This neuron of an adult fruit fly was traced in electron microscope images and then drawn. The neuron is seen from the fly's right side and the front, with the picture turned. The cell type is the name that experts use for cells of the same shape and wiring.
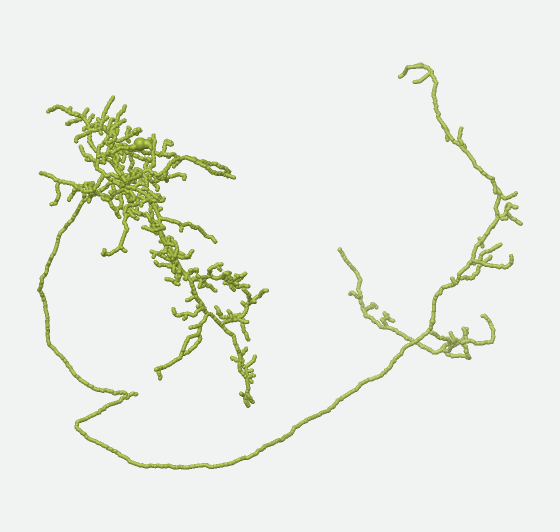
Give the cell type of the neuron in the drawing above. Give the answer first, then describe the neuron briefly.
Its cell type is IN18B027. This is a nerve-cord intrinsic neuron. The cell body is at the upper left of the picture. Dozens of branch ends can be seen.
